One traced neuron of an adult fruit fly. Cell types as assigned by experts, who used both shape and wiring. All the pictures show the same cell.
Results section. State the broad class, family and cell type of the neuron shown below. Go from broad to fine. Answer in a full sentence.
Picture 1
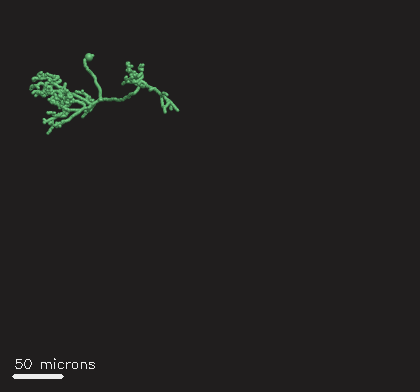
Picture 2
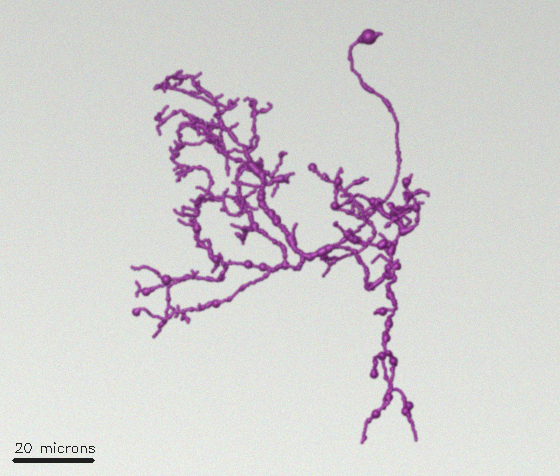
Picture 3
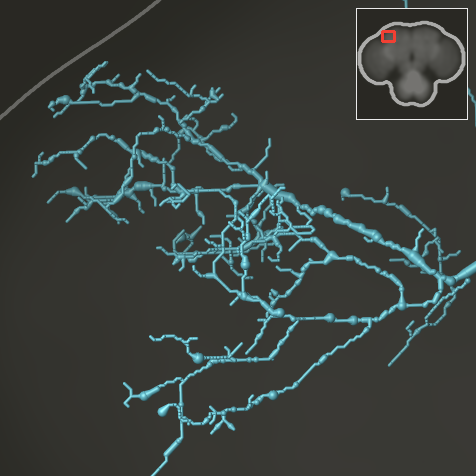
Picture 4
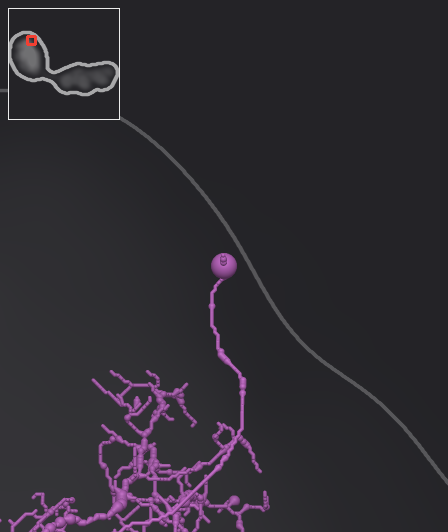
A central-brain intrinsic neuron of hemilineage VLPd&p1_posterior, type CB3476.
